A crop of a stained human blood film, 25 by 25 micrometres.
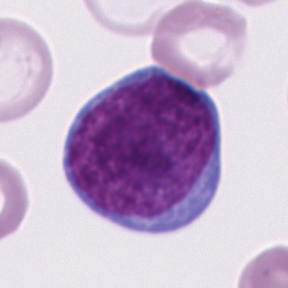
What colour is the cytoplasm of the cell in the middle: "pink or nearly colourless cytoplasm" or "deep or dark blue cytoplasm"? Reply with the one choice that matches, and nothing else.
Deep or dark blue cytoplasm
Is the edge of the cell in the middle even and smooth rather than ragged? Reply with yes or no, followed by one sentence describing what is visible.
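Yes. The outline of the cell is smooth and rounded.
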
